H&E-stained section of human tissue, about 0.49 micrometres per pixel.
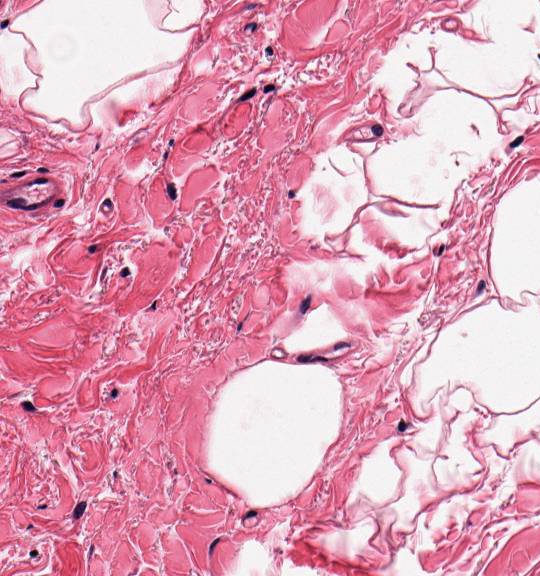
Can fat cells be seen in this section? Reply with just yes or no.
Yes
